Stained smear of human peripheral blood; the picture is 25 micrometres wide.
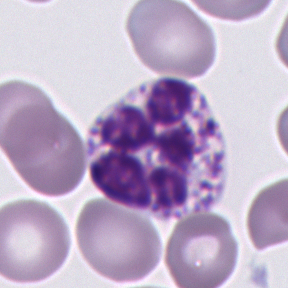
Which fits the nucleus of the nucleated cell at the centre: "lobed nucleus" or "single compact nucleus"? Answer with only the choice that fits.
Lobed nucleus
